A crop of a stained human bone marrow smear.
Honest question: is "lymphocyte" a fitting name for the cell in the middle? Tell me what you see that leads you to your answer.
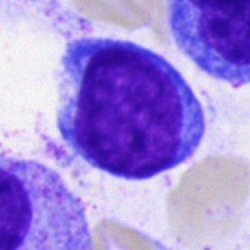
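Look first at the cytoplasm: it is stained blue.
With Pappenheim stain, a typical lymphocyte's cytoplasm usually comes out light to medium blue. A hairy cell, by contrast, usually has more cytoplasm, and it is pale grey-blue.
The blue here sits better with lymphocyte than with hairy cell, so yes, the name fits. Now the nucleus: its dark purple chromatin has small paler spots scattered through it. The outline of the cell is roughly round, and you won't find clear vacuoles in the cytoplasm. Don't be distracted by the parts of other nucleated cells at the upper right and lower left corners.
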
